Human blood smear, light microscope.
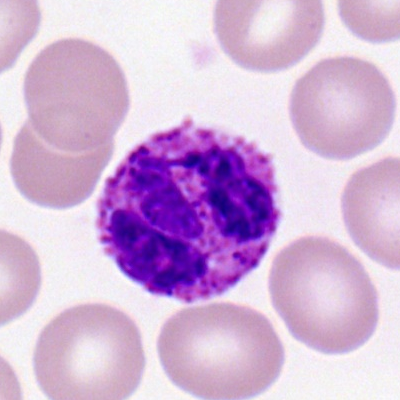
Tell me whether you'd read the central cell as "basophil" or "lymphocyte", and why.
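Basophil. First check, the nucleus: it is split into several separate lobes.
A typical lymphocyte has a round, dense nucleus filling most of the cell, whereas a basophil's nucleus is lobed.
Second check, the cytoplasm: it is filled with purple granules that reach right out to the cell edge, the cytoplasm between them pale pinkish-lilac.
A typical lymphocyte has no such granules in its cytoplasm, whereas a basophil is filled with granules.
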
